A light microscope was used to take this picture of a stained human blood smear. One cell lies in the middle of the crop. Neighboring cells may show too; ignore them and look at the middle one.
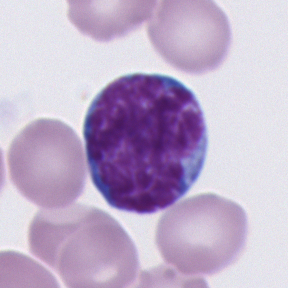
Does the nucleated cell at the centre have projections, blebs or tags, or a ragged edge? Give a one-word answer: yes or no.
No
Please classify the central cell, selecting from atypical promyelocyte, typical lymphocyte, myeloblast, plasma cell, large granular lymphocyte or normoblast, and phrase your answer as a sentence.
Centred in the crop is a typical lymphocyte.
